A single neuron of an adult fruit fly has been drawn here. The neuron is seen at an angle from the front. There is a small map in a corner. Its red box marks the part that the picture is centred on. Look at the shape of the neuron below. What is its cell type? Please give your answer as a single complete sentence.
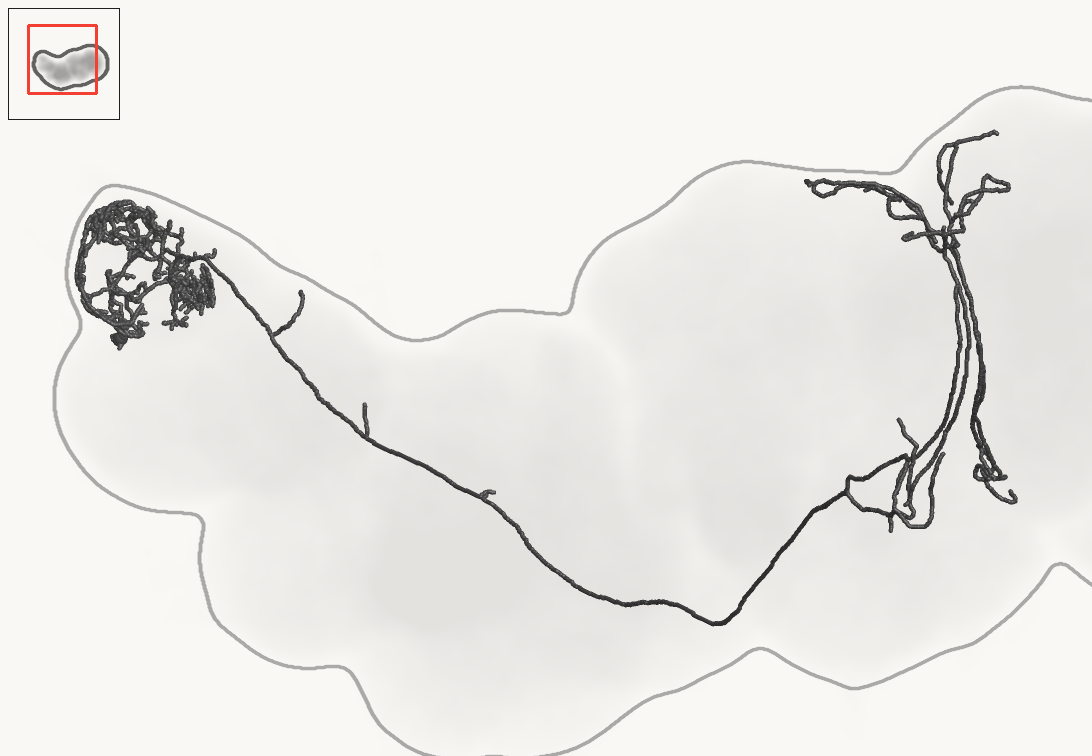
The cell type ANXXX150 is the type of this neuron.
